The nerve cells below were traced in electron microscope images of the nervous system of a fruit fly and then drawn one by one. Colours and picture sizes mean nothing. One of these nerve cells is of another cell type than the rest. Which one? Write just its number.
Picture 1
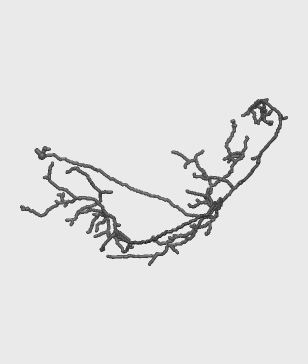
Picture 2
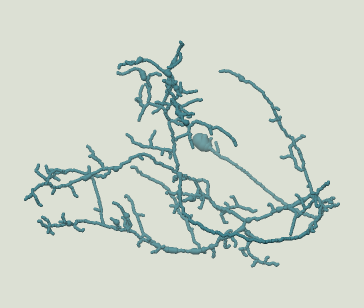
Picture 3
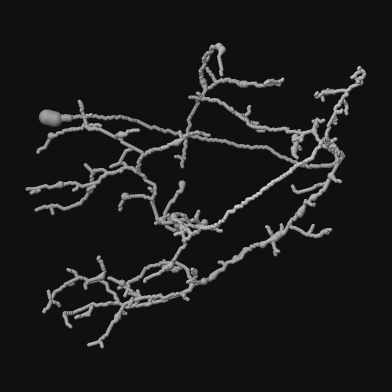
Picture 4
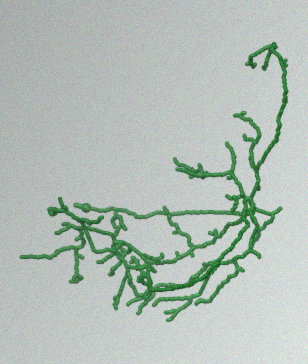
2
